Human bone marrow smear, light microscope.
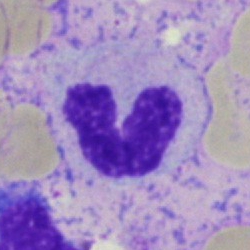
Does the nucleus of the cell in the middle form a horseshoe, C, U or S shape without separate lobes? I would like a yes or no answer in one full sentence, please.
Yes, drawn out into a curved band, the nucleus shows no separate lobes.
